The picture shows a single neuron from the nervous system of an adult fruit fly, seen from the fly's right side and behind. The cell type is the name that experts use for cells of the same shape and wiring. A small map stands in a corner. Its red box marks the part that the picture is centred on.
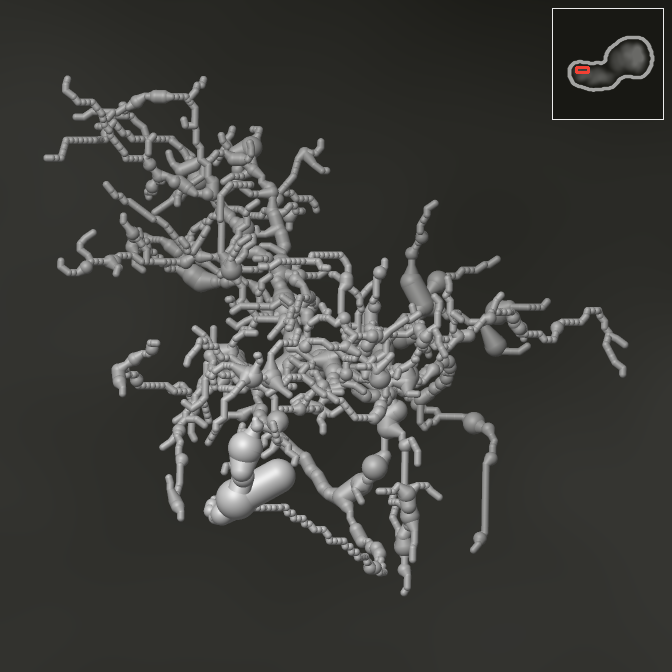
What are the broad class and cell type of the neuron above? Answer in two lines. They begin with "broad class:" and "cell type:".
broad class: nerve-cord intrinsic neuron
cell type: INXXX396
